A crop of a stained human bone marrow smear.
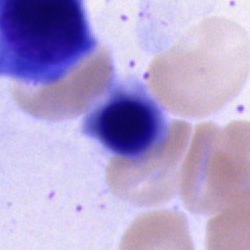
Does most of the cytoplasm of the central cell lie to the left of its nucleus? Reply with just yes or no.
Yes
